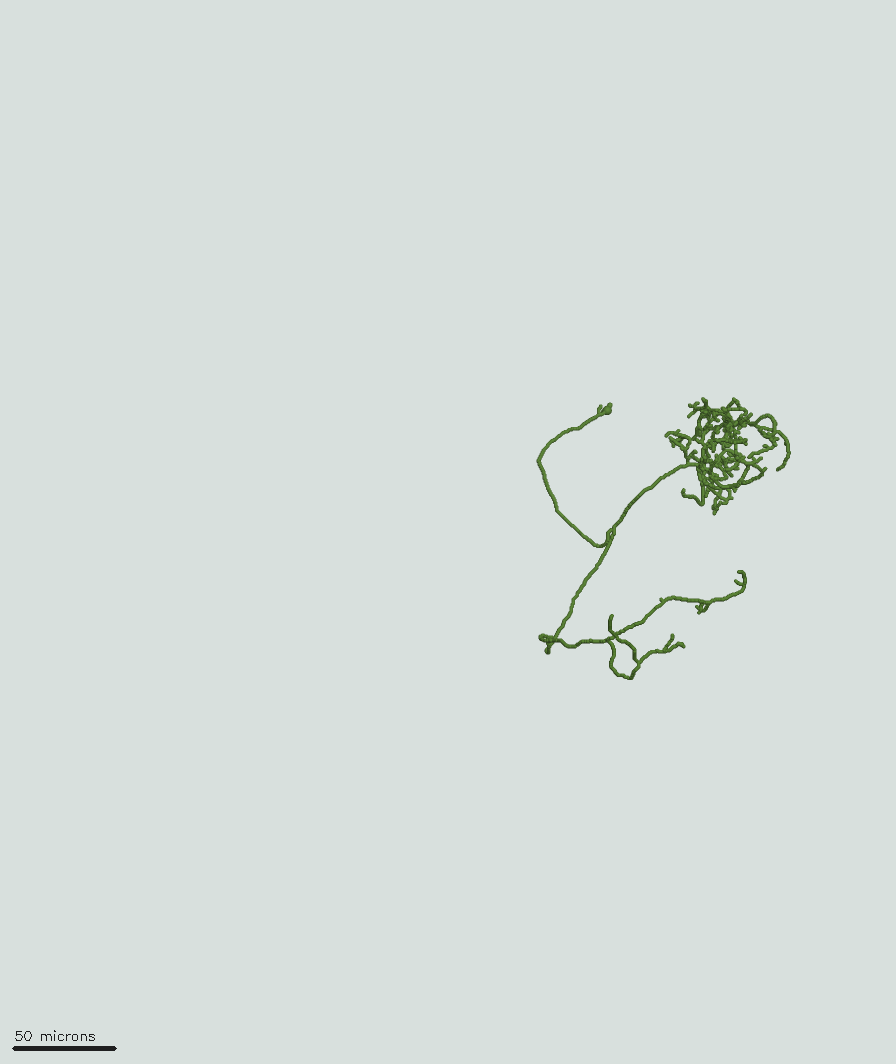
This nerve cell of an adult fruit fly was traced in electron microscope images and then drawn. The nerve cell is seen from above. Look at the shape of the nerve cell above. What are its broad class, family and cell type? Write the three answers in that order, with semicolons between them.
central-brain intrinsic neuron; hemilineage LALv1_ventral; AVLP455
